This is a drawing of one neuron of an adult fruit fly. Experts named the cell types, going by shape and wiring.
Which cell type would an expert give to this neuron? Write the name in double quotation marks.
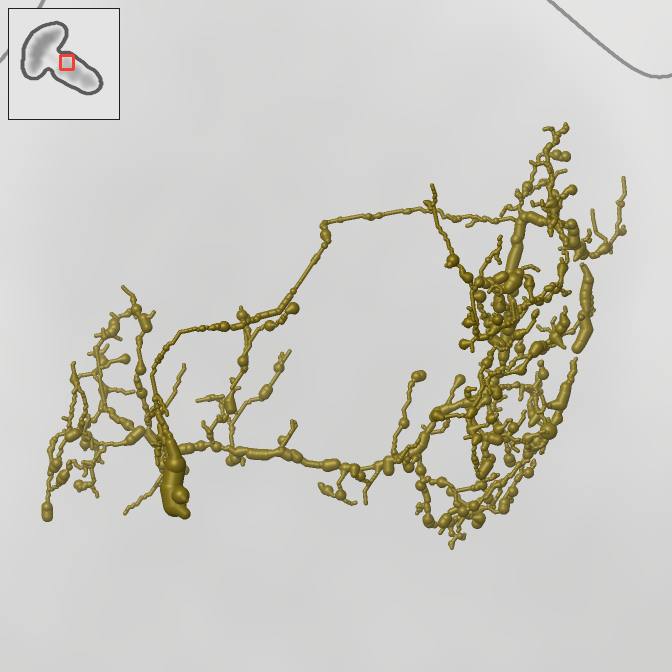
"IN13A007"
